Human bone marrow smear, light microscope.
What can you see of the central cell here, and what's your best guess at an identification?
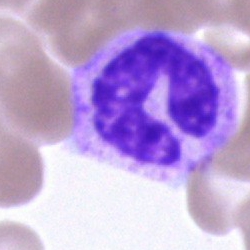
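Look first at the nucleus: it curves around a pale triangular space at its centre. Its chromatin is dense and dark purple, with small paler patches. Around it runs a moderate rim of pale lilac cytoplasm, and fine violet granules are scattered through that cytoplasm. What you have here is a band neutrophil.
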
